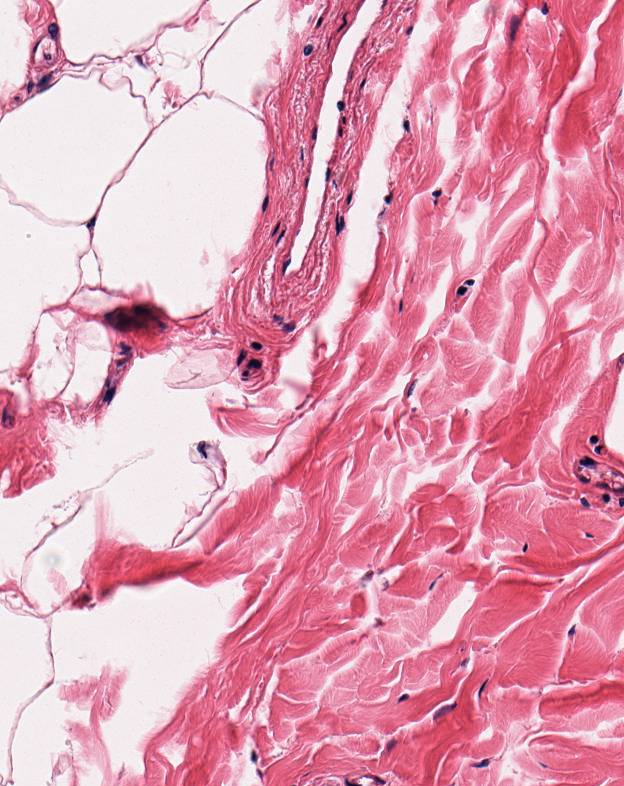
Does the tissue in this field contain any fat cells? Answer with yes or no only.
Yes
